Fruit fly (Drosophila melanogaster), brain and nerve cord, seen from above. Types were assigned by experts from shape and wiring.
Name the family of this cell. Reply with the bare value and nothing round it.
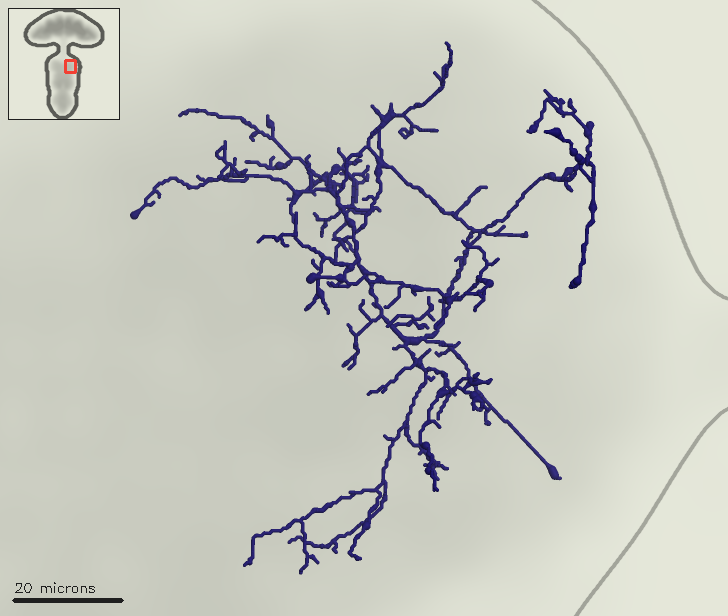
hemilineage 20A.22A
